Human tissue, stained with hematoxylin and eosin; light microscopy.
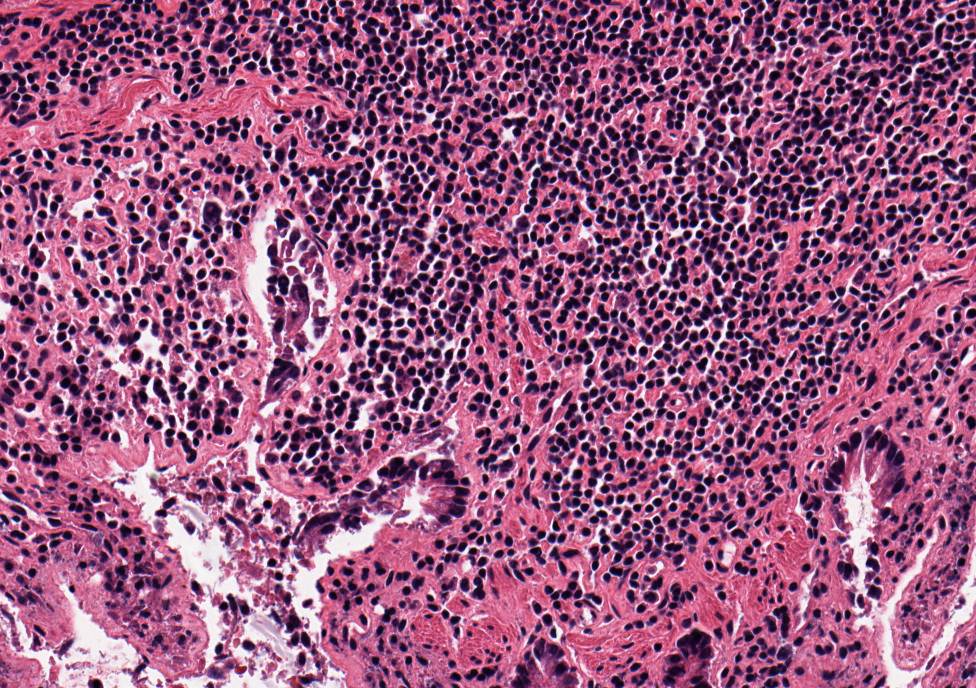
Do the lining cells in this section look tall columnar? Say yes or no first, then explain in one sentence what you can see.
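Yes. Columnar epithelium lines glandular spaces along the lower edge of the field.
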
